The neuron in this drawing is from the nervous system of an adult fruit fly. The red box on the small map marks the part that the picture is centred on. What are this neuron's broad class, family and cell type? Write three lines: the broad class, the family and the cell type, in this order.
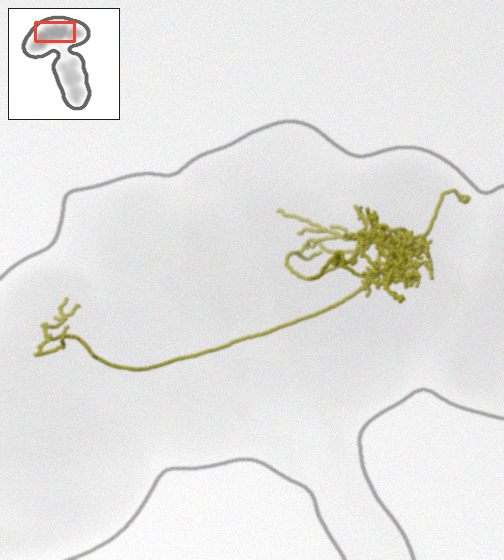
central-brain intrinsic neuron
hemilineage VLPl&d1_lateral
AVLP722m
